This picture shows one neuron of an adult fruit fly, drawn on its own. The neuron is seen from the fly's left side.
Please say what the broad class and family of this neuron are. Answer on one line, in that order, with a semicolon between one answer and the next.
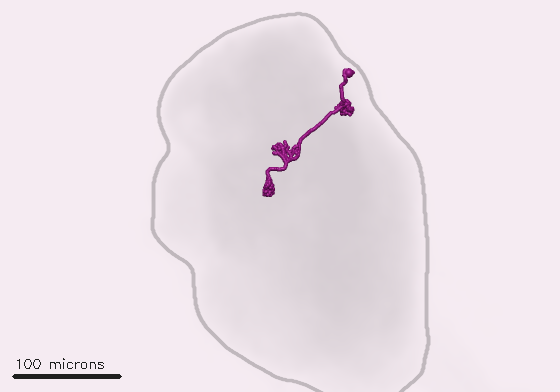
central-brain intrinsic neuron; class CX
